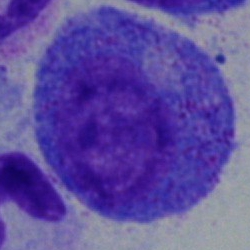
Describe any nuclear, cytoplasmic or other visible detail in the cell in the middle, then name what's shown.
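The chromatin is finely granular rather than coarsely clumped. A broad rim of blue-purple cytoplasm surrounds the nucleus. Fine reddish-purple granules are scattered through the cytoplasm, most easily seen on the right side of the cell. Answer: promyelocyte.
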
